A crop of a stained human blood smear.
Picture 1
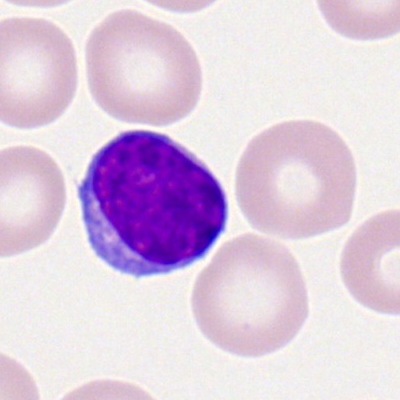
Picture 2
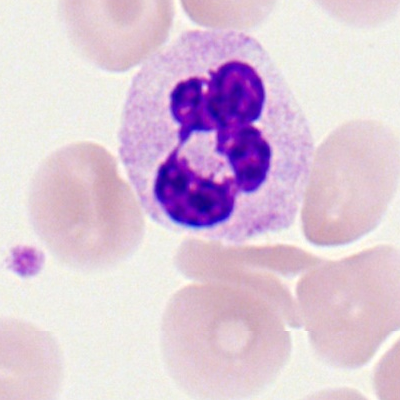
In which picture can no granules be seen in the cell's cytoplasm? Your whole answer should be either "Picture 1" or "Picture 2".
Picture 1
